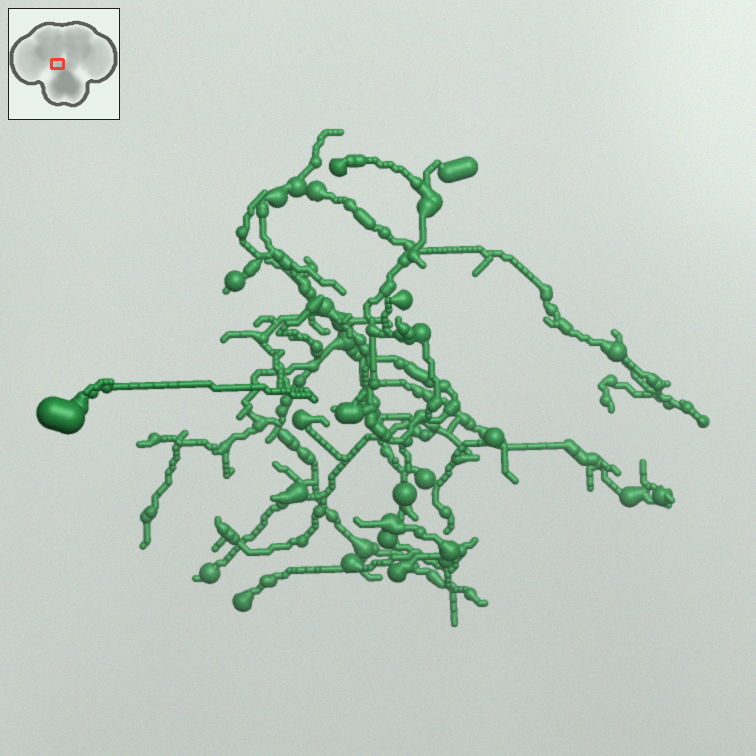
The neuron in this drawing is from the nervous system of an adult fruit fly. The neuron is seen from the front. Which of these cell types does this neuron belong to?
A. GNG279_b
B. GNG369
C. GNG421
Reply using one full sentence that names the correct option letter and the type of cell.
Option B, GNG369, is the type of cell the neuron is.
